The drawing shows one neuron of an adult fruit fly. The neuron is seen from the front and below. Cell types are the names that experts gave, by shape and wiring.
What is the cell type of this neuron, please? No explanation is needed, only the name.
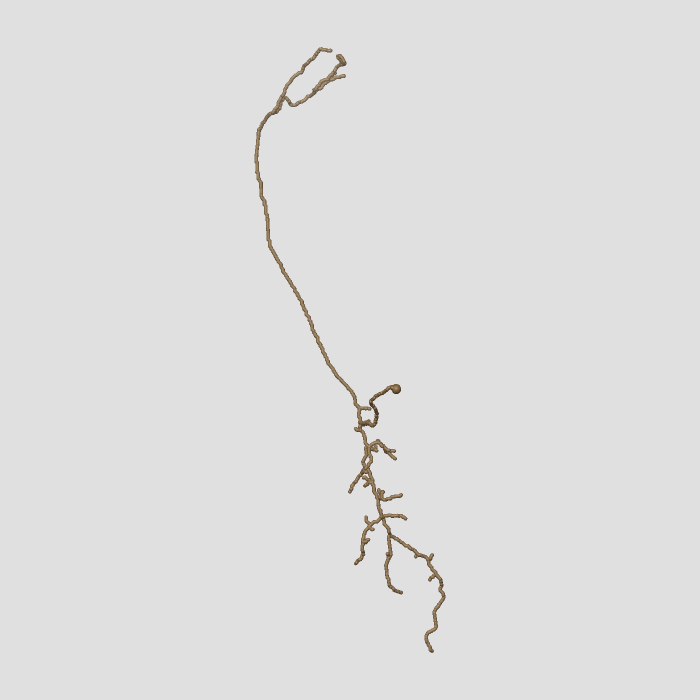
GNG597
